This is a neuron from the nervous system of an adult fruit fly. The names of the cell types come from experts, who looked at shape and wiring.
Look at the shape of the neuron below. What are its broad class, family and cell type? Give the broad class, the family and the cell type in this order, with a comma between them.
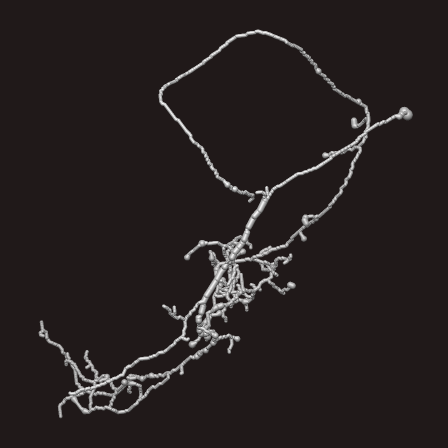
central-brain intrinsic neuron, hemilineage SMPpm1, CB0943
